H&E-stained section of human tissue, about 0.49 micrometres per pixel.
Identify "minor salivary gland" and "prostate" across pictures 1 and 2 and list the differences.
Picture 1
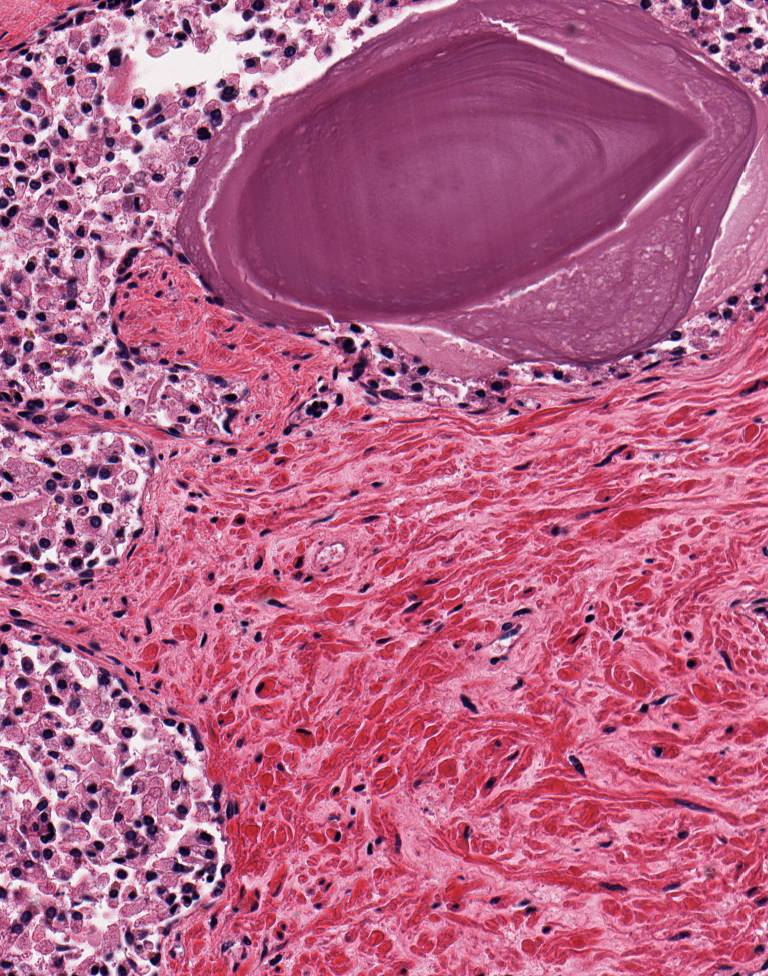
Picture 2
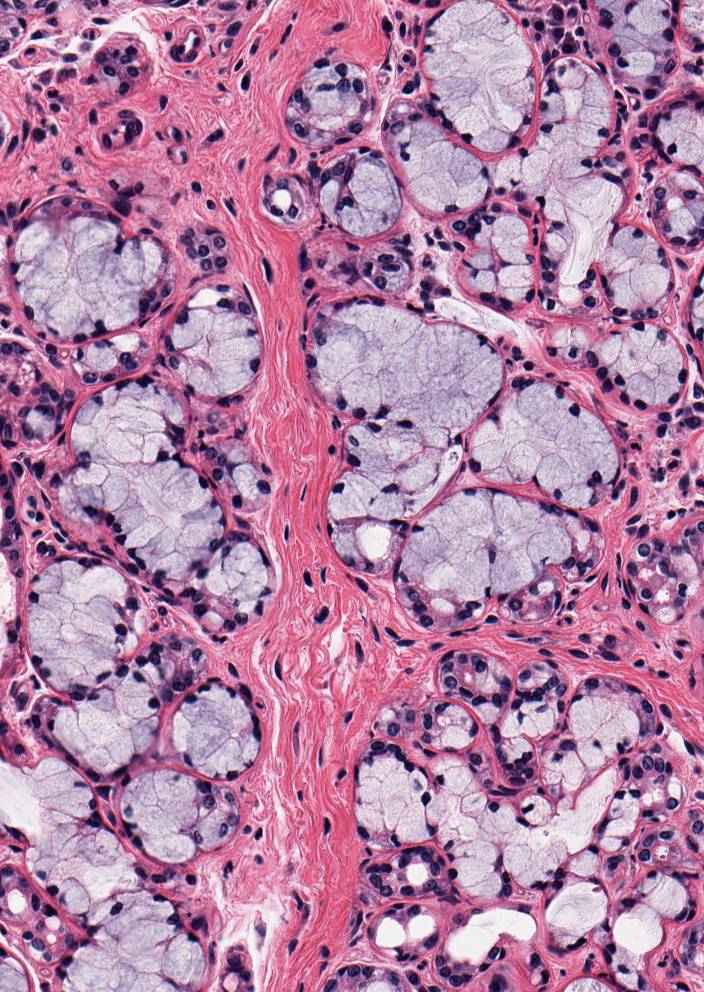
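In this pair, picture 1 is prostate and picture 2 is minor salivary gland. The prostate field is dominated by a large oval laminated body in the upper centre and right, purple-pink with fine concentric lamellae. On the left lie loose, discohesive sheets of cells, mixing small dark round nuclei with larger cells of pale pink cytoplasm. In the minor salivary gland, closely packed rounded glandular units cluster on either side of a central fibrous band, each unit outlined by a thin strand of pink connective tissue. Spindle-shaped nuclei in the band are elongated and run parallel to its fibres. The pale glandular cells have dark, flattened nuclei pressed against their bases.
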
